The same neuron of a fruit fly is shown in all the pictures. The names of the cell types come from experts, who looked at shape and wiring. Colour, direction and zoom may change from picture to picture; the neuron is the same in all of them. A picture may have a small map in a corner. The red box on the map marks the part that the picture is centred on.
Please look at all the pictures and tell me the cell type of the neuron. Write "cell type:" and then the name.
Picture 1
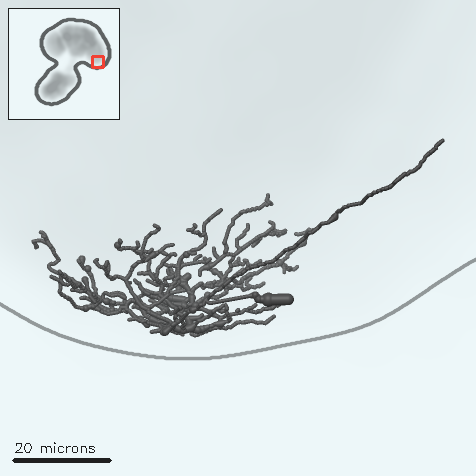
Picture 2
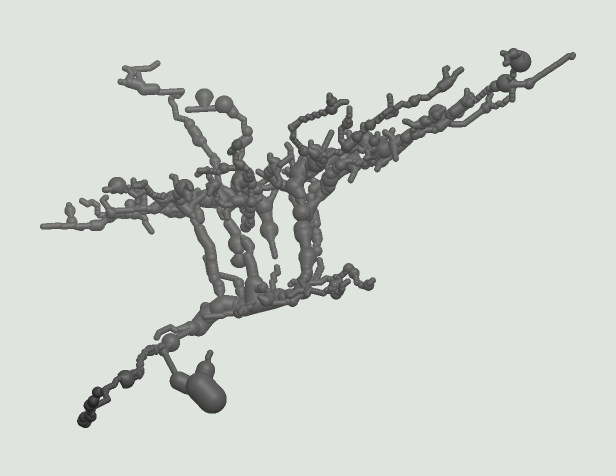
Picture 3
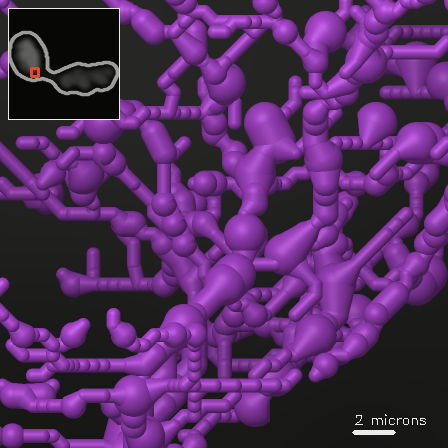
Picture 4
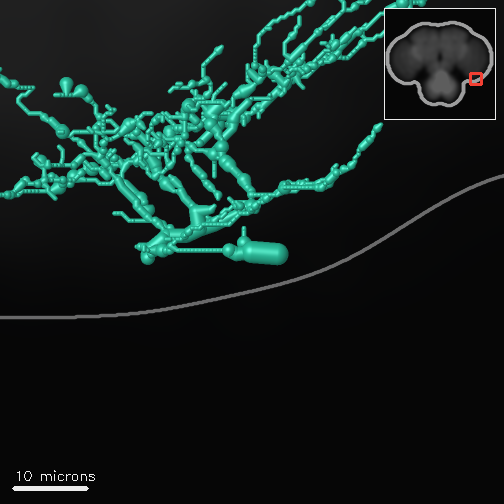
cell type: Lawf1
